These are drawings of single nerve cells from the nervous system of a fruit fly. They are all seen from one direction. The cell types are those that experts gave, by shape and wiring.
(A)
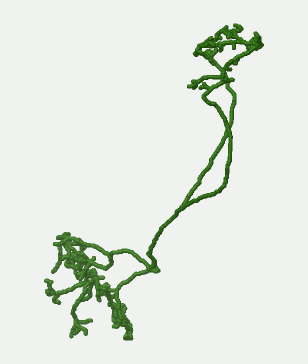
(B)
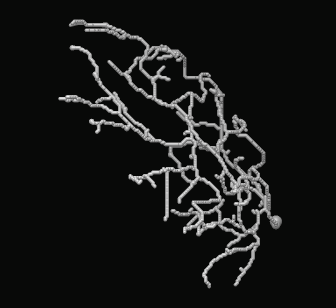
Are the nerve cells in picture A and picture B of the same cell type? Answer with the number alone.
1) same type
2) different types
2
